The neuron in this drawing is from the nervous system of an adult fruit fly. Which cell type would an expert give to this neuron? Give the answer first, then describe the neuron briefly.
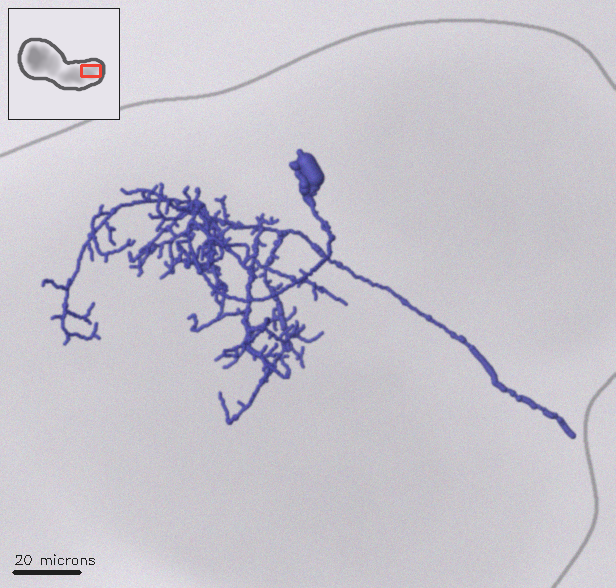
The cell type is Sternal posterior rotator MN. This is a motor neuron of the nerve cord. Its cell body lies at the top of the picture. By the scale bar it is about 160 microns wide in this view. The picture shows dozens of branch ends.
